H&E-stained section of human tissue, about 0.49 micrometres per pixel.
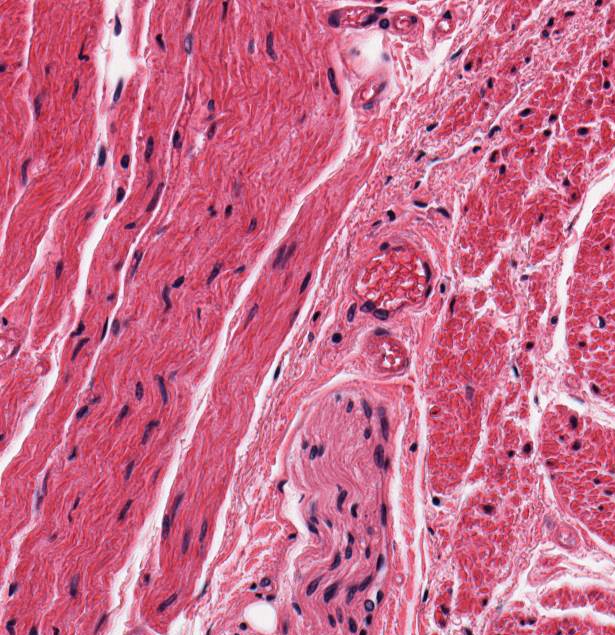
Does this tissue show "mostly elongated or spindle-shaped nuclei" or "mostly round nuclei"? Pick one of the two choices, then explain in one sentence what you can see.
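Mostly elongated or spindle-shaped nuclei. The nuclei in the lengthwise fibres are dark, elongated and aligned with the long axis of the fibres.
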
